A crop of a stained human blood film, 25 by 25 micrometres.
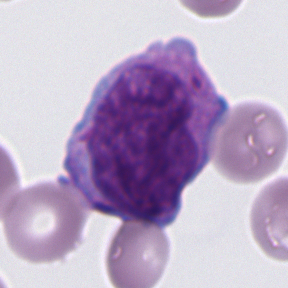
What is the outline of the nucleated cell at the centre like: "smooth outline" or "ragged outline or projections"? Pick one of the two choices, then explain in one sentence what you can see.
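Ragged outline or projections. The upper edge of the cell bears small rounded bulges of cytoplasm.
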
